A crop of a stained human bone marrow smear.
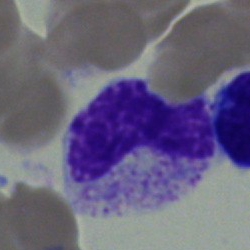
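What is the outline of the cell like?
Roughly round.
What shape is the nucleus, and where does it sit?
Kidney-shaped, filling the upper part of the cell, with its concave side facing downward toward the cytoplasm.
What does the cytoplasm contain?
Many small purple granules.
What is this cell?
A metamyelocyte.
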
